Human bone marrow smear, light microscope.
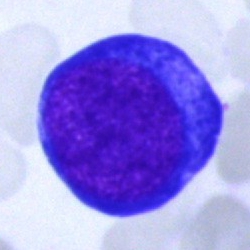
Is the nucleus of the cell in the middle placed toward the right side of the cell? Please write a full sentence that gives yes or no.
No, the nucleus sits toward the left, whether upper, middle or lower.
